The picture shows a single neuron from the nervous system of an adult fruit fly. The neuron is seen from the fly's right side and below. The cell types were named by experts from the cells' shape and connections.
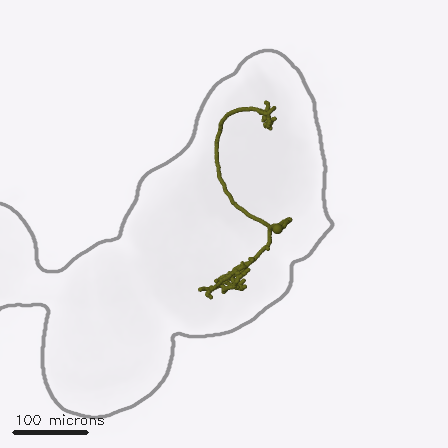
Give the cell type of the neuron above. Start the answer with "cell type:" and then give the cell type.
cell type: GNG438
